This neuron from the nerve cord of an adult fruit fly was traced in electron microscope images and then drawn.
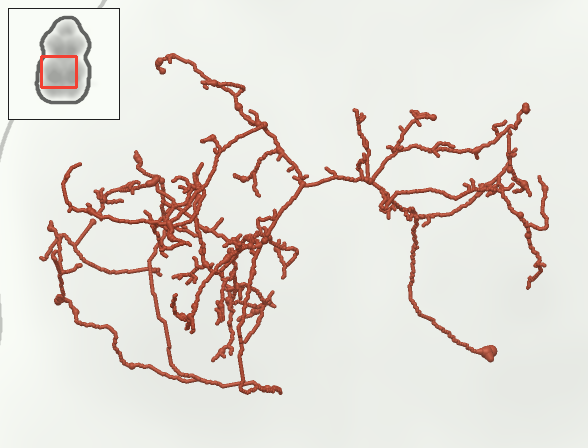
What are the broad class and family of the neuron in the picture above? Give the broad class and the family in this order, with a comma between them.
nerve-cord intrinsic neuron, hemilineage 12B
